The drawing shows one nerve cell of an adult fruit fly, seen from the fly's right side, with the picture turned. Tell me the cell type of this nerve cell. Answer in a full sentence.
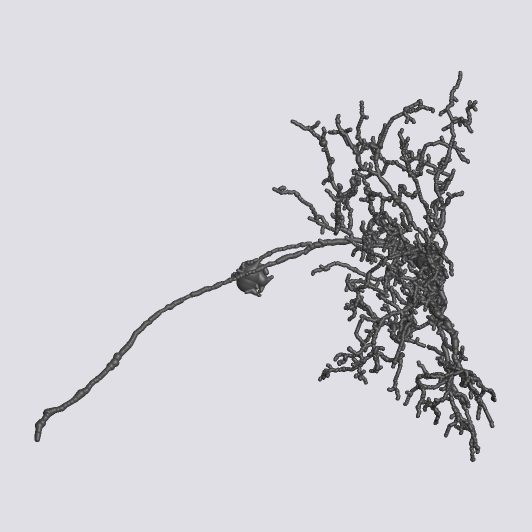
The cell type is PS348.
